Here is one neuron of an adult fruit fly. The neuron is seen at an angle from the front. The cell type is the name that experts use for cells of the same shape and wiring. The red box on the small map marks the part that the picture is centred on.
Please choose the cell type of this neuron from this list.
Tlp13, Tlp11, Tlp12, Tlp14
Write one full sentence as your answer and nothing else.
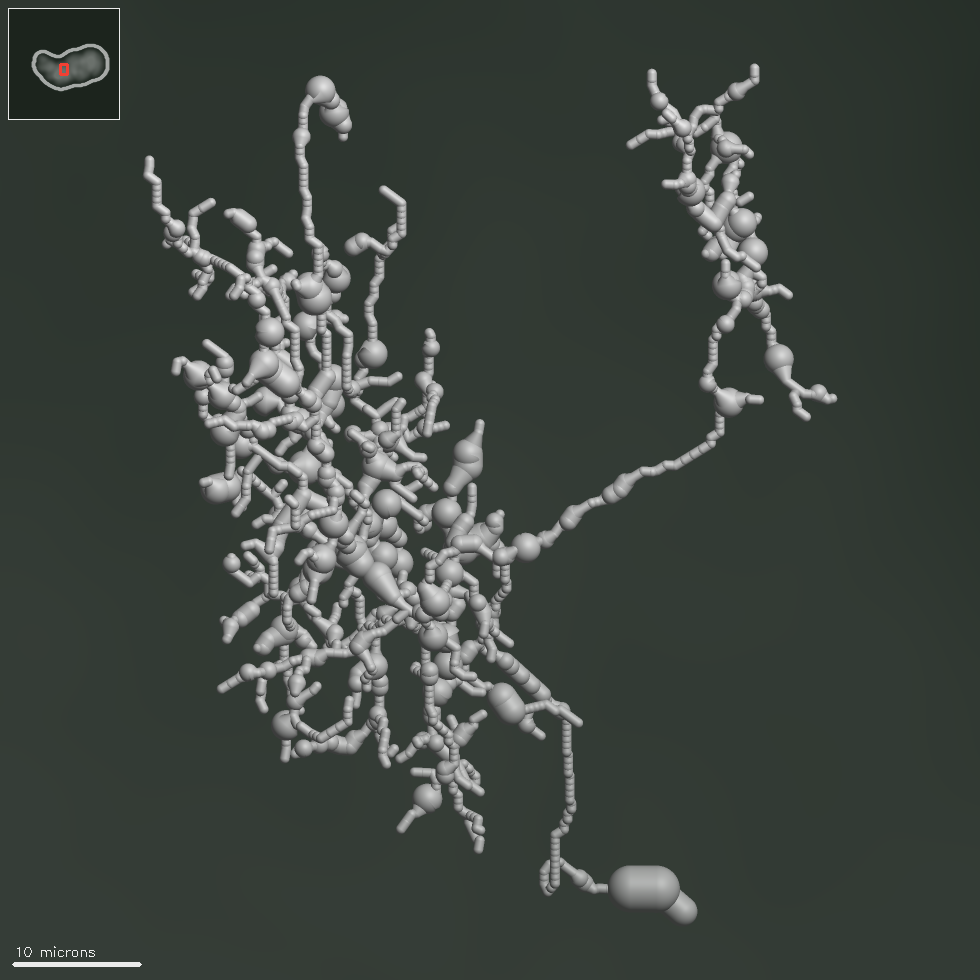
The type of this neuron is the cell type Tlp13.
